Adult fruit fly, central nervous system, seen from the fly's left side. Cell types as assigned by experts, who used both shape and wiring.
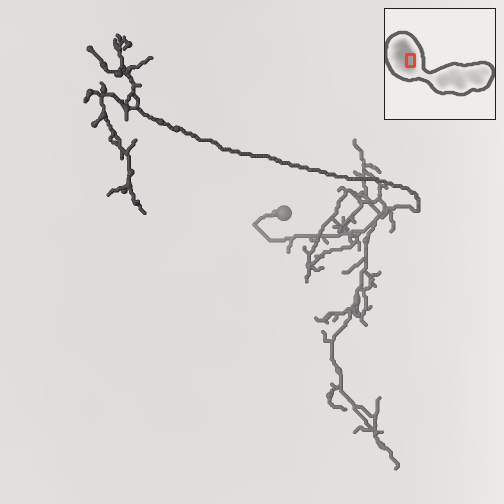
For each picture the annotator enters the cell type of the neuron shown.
Tm35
